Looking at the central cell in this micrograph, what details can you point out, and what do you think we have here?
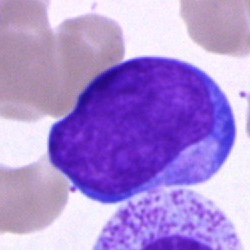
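Look first at the nucleus: it fills most of the cell. The cytoplasm around it is deep blue, and its rim is widest at the lower right. There, beside the nucleus, you can see a paler zone of cytoplasm. This cell is a blast.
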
